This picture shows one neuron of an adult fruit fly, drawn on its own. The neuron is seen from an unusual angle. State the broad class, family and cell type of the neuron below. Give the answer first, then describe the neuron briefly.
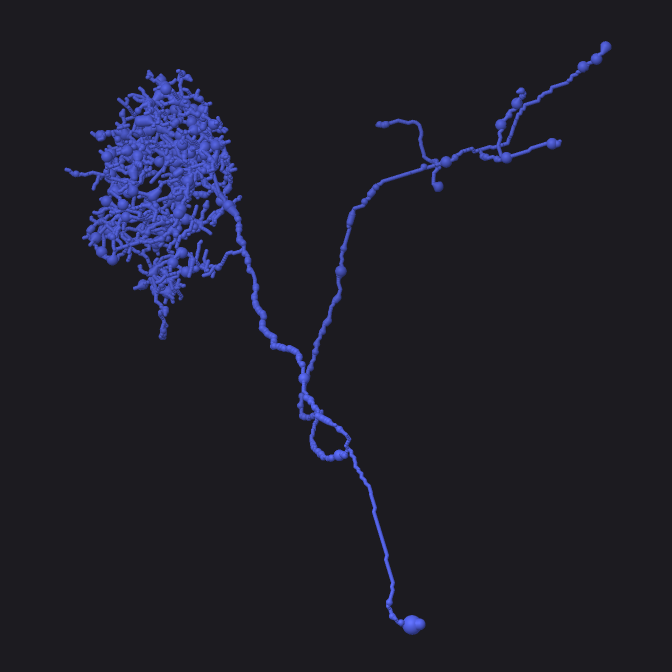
This is a visual projection neuron. The family is LC. Its cell type is LC20b. Its cell body lies at the bottom of the picture. The picture shows dozens of branch ends.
